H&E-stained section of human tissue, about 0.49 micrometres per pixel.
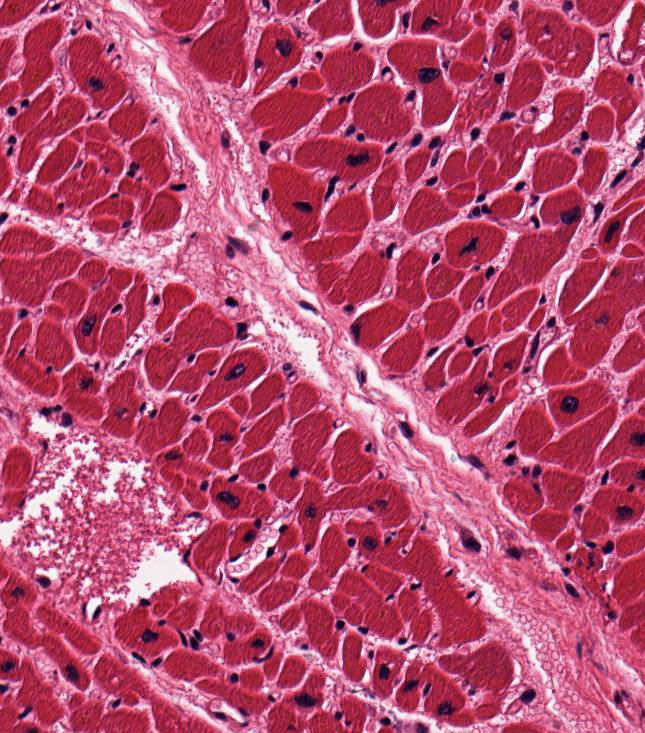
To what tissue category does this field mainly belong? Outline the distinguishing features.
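What I see is mainly myocardium. The muscle fibres have their nuclei centrally placed, and their cytoplasm stains deep pink-red throughout.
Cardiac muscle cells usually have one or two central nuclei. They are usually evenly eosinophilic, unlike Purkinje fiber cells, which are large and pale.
Between the fibres, thin connective tissue strands carry small dark elongated nuclei. And a diagonal band of pale pink loose connective tissue, from upper left to lower right, separates two groups of fibres.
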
